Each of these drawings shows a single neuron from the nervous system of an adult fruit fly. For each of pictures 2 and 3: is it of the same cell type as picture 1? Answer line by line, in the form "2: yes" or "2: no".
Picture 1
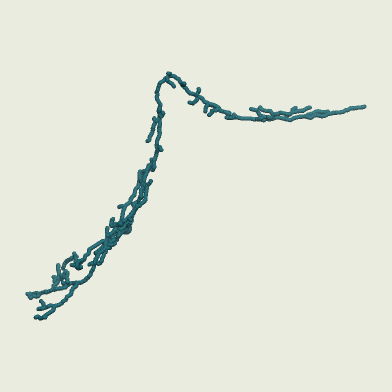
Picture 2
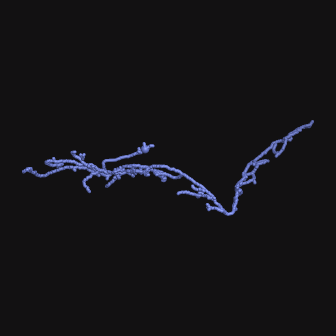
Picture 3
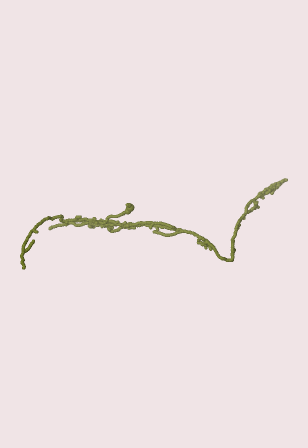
2: yes
3: yes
